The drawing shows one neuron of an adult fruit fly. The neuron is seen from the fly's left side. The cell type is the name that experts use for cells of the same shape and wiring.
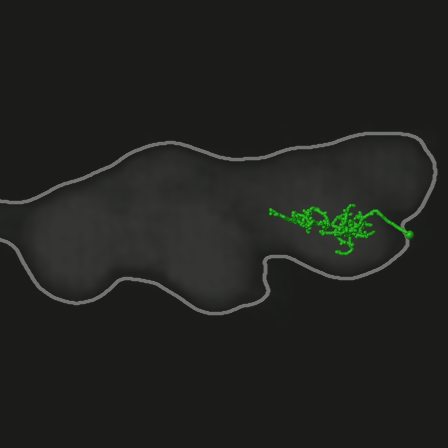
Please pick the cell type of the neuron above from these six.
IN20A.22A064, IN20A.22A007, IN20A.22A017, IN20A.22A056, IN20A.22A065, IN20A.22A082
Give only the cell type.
IN20A.22A064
